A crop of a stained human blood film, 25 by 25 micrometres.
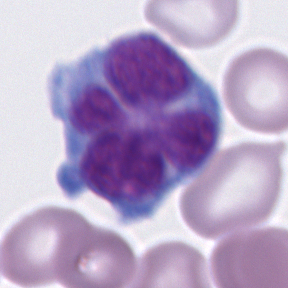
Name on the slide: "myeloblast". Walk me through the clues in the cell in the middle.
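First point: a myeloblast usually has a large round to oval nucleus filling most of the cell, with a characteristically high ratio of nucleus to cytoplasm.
Checked against this cell, the nucleus fills about 70% of its area and the cytoplasm is only a narrow rim, both of which go with a myeloblast. Next, the cell measures about 16 micrometres across. The rim of cytoplasm is widest on the left side, and no granules are visible in it. Last, the outline is irregular and knobbly rather than smoothly round, with a small rounded bleb of cytoplasm bulging out at the lower left edge.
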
